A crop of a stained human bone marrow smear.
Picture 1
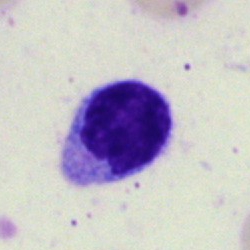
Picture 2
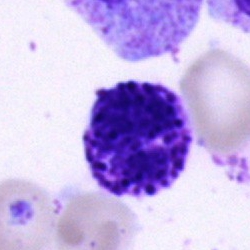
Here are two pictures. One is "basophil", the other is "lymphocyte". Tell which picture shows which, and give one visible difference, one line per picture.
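In picture 1 we see a lymphocyte: No distinct granules are seen in the cytoplasm.
In picture 2 we see a basophil: Coarse, dark purple-black granules fill the whole cell.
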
